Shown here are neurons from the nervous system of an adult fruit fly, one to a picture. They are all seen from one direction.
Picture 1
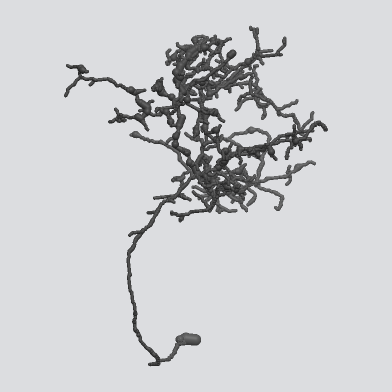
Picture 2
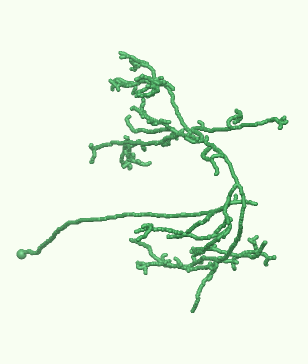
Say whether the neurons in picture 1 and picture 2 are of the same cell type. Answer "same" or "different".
different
